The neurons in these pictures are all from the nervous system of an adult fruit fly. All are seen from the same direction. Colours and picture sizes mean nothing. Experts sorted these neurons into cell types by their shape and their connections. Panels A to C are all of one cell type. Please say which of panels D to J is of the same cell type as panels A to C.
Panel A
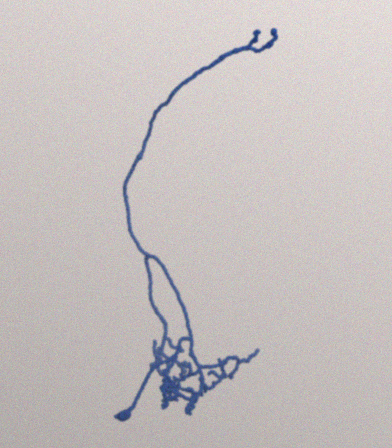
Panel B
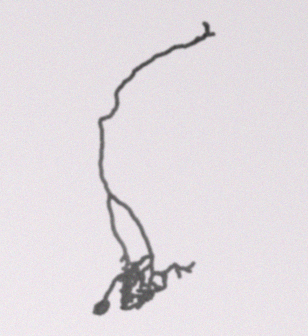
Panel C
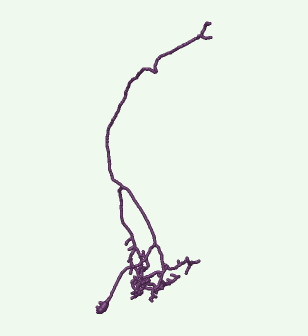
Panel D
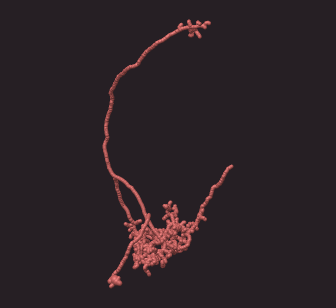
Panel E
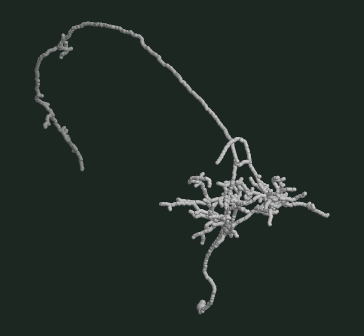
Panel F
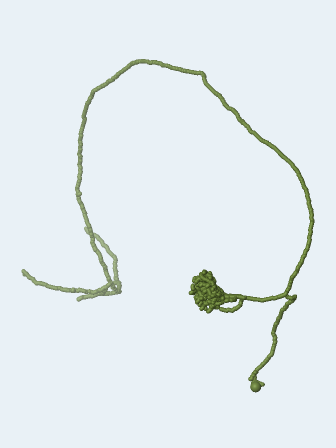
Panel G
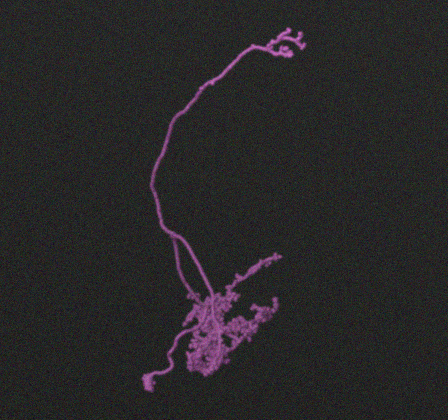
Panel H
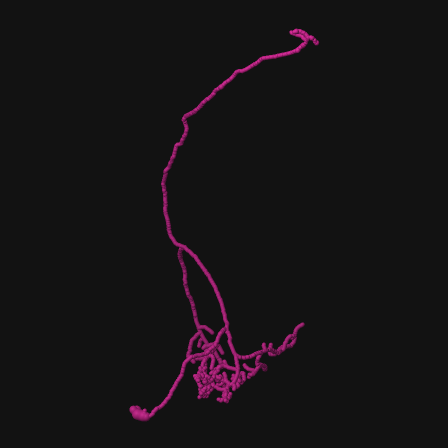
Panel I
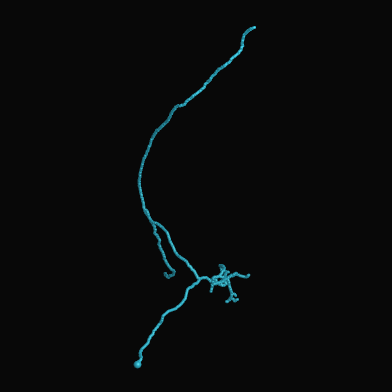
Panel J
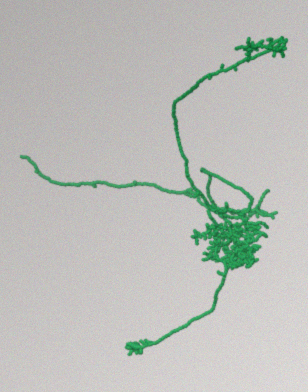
Panel H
